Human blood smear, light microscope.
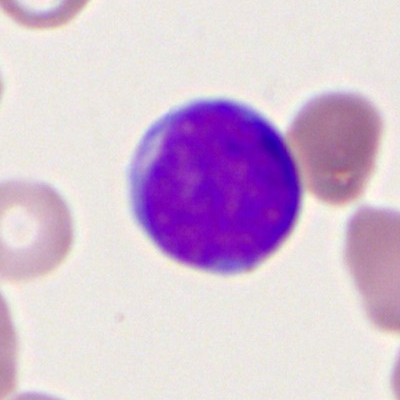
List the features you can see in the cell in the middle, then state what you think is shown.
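Starting with the outline, it is round and smooth. Next, the cytoplasm: only a thin rim is visible, widest at the left edge, and that rim is pale blue. Then granules: none are seen in the cytoplasm. Finally, the name: this is a myeloblast.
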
